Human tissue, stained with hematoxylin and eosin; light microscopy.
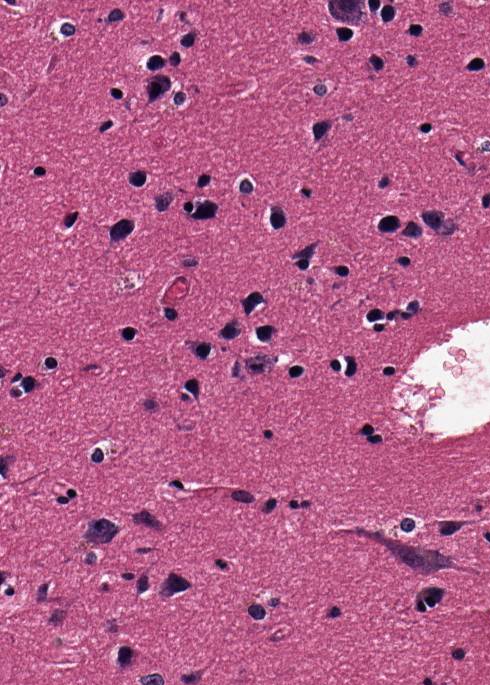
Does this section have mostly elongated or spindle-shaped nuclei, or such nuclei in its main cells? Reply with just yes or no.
No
